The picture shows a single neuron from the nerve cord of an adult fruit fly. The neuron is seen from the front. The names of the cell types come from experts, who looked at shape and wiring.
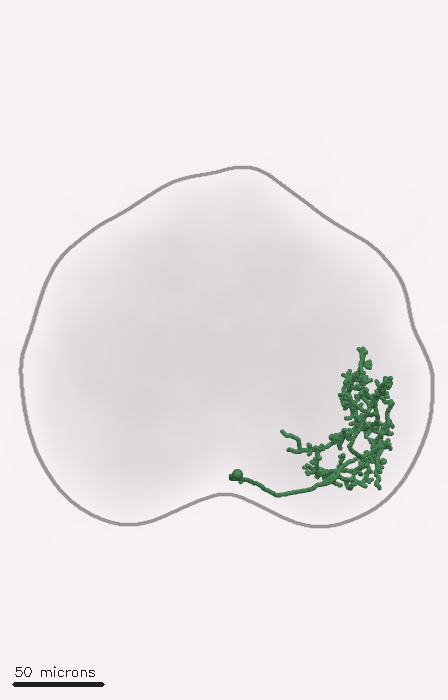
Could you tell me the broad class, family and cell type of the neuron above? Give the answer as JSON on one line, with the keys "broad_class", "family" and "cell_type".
{"broad_class": "nerve-cord intrinsic neuron", "family": "hemilineage 13B", "cell_type": "IN13B067"}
